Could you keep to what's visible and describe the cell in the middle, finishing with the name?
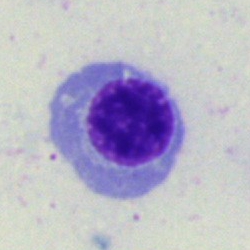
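The nucleus sits off-centre, I notice, toward the right of the cell. Its chromatin is dark purple and coarsely clumped. On its left side, a paler zone of cytoplasm borders it. The outline is an irregular oval, and I see no surface projections. So this is an erythroblast.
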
